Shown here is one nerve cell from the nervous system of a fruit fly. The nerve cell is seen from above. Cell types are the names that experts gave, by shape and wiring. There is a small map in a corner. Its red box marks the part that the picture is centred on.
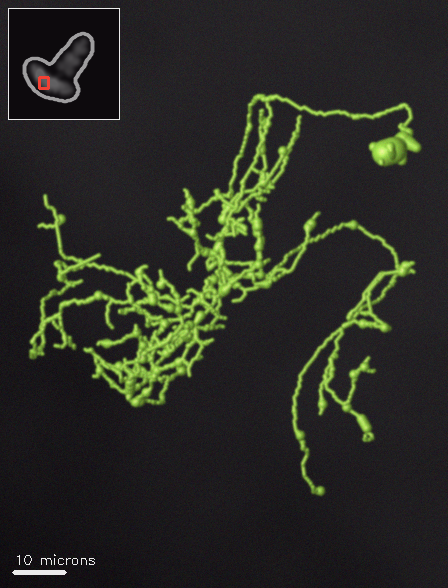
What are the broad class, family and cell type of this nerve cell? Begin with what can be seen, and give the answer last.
The cell body can be seen at the upper right of the picture. From top to bottom in the picture it spans about 80 microns. The picture shows dozens of branch ends. Its broad class is central-brain intrinsic neuron. Its family is hemilineage SMPad3. It is of cell type CB1062.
